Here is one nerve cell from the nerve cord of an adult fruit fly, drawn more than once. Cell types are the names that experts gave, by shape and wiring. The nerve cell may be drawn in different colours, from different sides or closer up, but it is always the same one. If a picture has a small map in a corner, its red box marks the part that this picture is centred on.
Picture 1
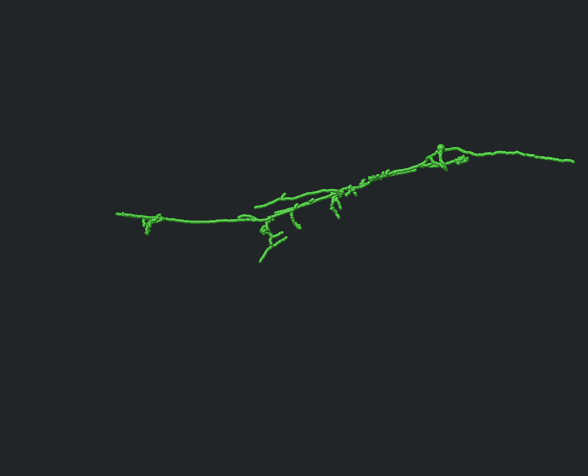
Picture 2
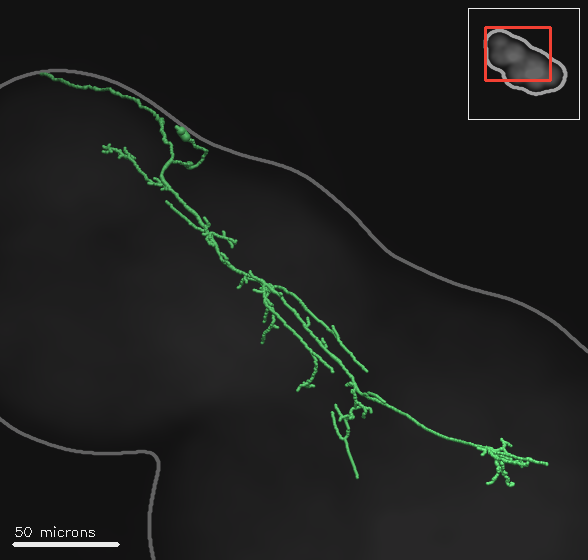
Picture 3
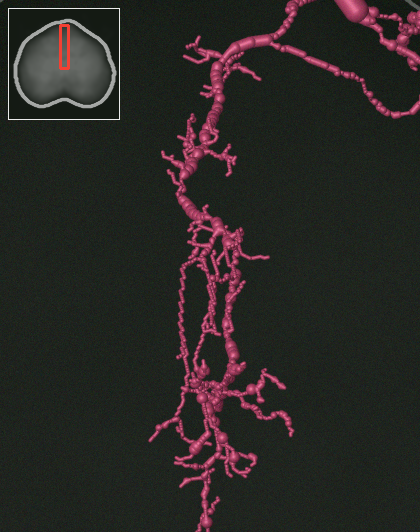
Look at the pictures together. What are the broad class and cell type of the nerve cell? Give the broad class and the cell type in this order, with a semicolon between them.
efferent neuron of the nerve cord; ENXXX226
